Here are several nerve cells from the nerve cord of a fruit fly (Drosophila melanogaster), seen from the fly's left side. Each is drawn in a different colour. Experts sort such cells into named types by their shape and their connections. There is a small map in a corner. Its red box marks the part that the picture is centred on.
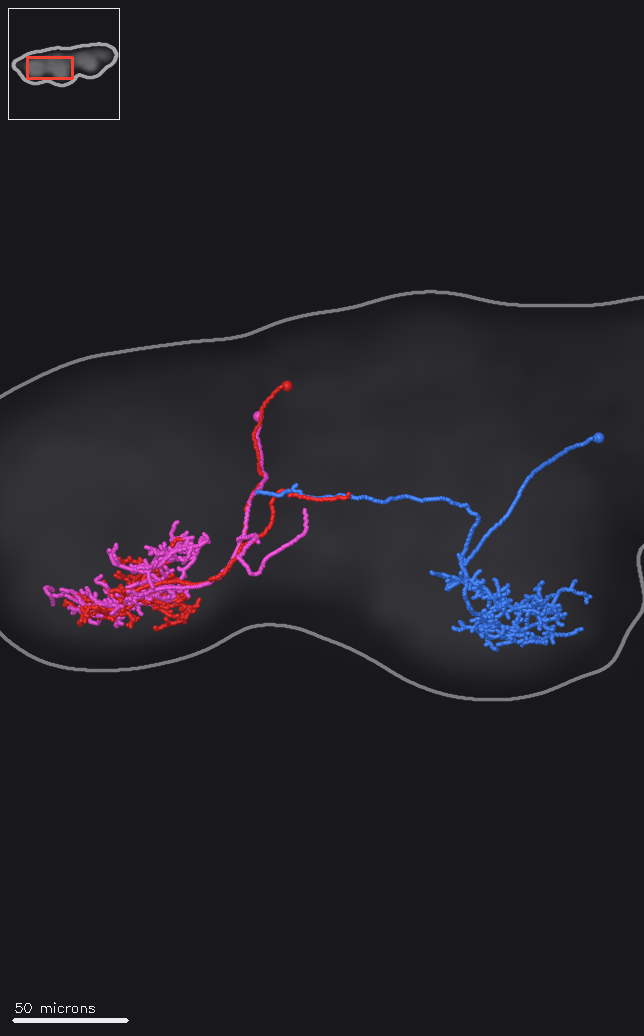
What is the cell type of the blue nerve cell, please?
IN23B086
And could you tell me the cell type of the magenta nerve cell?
IN23B043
